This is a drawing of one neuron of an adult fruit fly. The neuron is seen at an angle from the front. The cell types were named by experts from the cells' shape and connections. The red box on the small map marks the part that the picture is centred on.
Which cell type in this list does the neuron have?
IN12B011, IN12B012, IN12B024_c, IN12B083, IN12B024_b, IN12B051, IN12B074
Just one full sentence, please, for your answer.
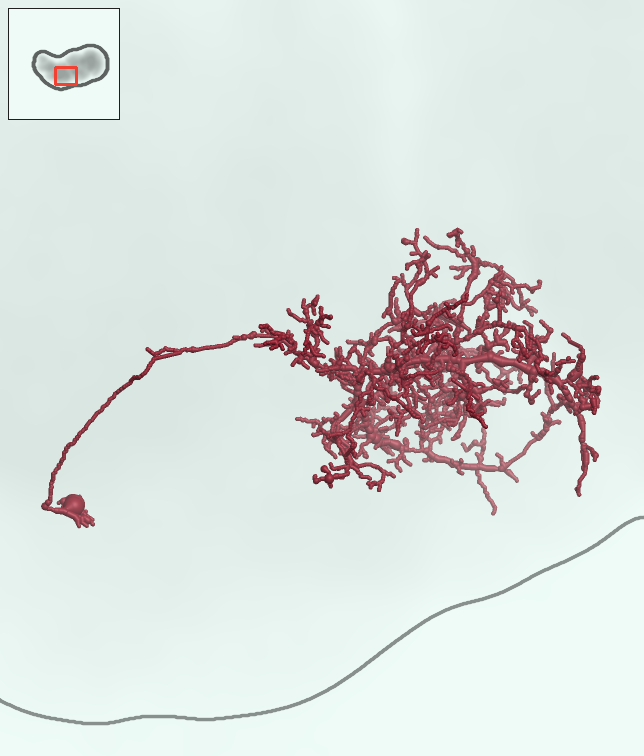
This neuron is recognized as the cell type IN12B012.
